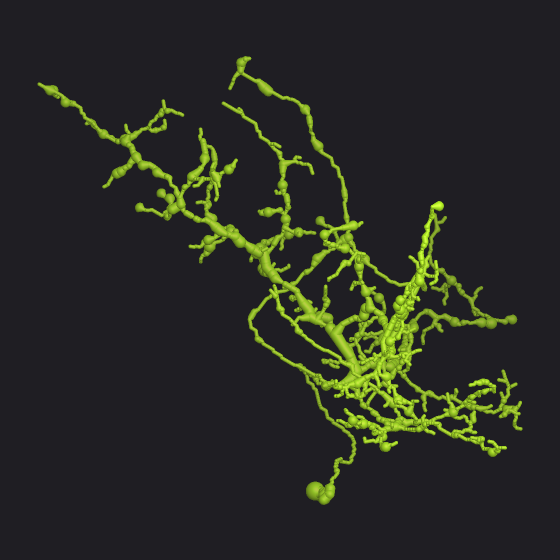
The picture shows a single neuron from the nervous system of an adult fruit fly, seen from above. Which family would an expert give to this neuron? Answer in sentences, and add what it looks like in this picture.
The family is hemilineage WEDa1. Its broad class is central-brain intrinsic neuron. The cell body is at the bottom of the picture. Dozens of branch ends can be seen.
